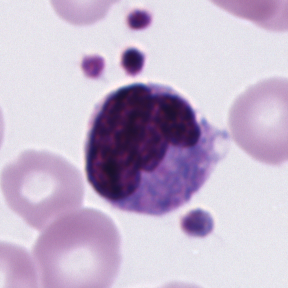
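Monocyte: here the nucleus, deeply indented on its right side, takes a kidney shape, and I see it filling the left part of the cell. A moderate rim of cytoplasm remains, mostly to the right and below. I can find no nucleoli. The cytoplasm shows just a faint, fine lilac granularity, nothing coarse.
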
